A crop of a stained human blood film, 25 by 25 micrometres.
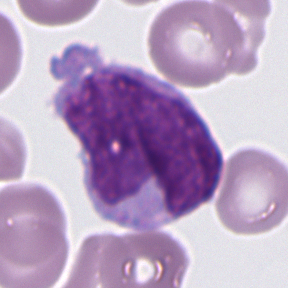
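Atypical promyelocyte at the centre of the smear: note the deep cleft running up into the nucleus from its lower edge. The chromatin is dark purple and mottled, uneven in texture. The cytoplasm is pale grey-blue and widest below the nucleus, and there are no coarse granules in it.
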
